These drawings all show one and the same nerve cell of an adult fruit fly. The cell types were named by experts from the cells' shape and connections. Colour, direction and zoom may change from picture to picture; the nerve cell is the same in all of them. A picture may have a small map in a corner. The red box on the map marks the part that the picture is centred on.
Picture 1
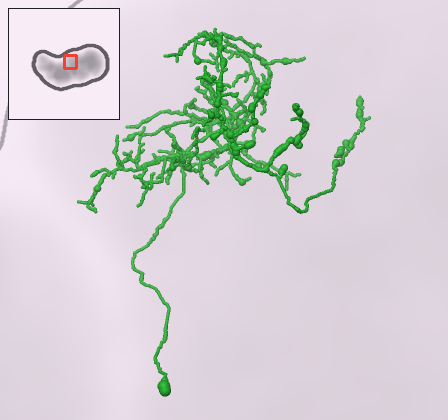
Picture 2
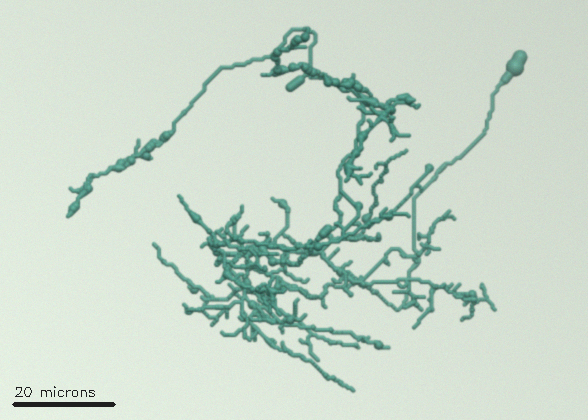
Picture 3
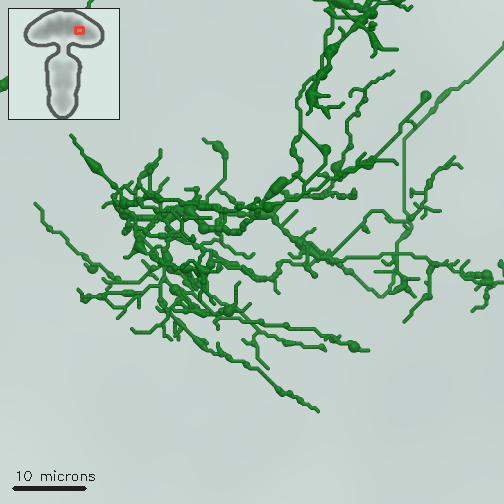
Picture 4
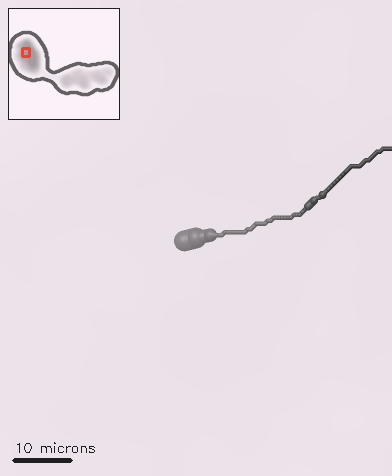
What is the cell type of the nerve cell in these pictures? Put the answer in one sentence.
The cell type is LHAV3g2.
